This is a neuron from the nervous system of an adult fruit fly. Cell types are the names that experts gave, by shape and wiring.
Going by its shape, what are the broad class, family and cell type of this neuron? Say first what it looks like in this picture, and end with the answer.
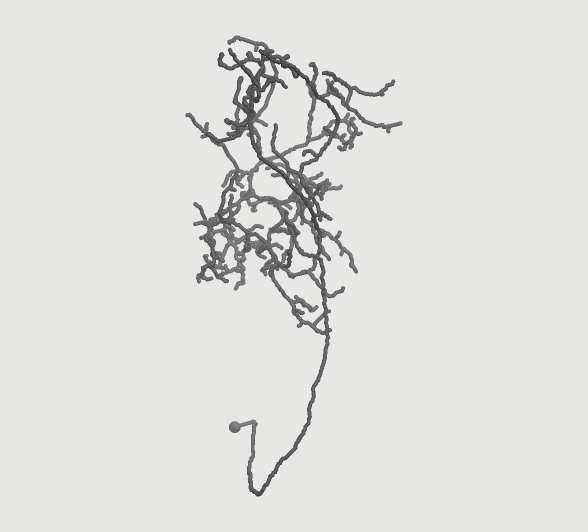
The cell body is at the bottom of the picture. The picture shows dozens of branch ends. Its broad class is central-brain intrinsic neuron. The family is hemilineage SLPal3_and_SLPal4_dorsal. The cell type is CB4121.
